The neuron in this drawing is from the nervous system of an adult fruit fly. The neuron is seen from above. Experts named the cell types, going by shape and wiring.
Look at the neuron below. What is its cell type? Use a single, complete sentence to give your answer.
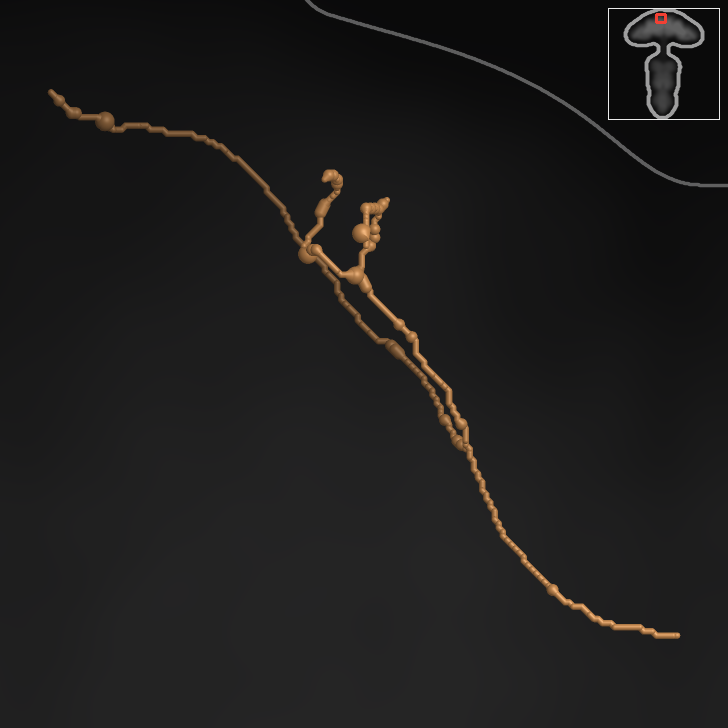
This neuron counts as a member of the cell type ORN_VM5d.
